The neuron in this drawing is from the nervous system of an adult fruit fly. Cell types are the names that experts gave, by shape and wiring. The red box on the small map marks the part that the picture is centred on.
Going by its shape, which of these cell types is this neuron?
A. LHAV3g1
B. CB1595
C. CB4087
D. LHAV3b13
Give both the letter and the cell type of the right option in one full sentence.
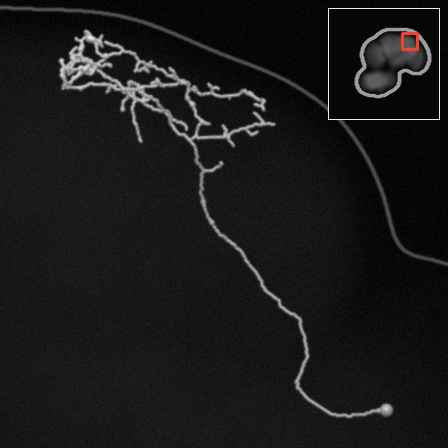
Cell type CB1595 is what the neuron is, as option B states.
